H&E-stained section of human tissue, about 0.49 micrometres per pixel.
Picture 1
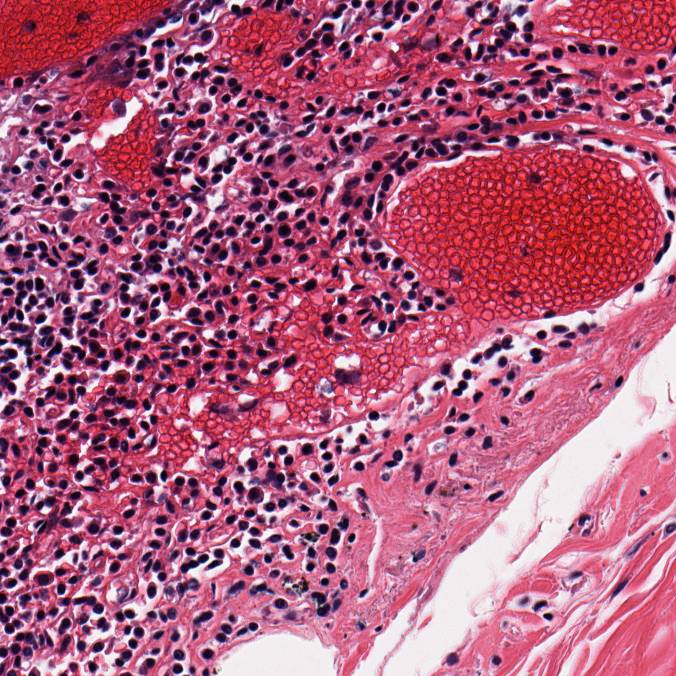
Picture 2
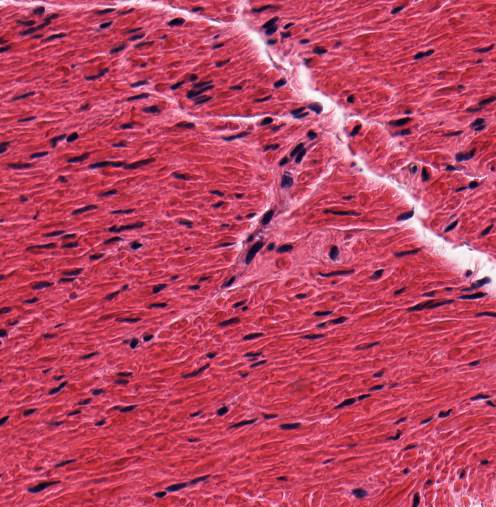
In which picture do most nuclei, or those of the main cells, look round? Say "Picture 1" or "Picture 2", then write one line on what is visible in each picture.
Picture 1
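In picture 1: The infiltrating cells have small round dark nuclei with scant cytoplasm.
In picture 2: The nuclei are elongated, cigar-shaped and dark blue, lying along the length of the fibres.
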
